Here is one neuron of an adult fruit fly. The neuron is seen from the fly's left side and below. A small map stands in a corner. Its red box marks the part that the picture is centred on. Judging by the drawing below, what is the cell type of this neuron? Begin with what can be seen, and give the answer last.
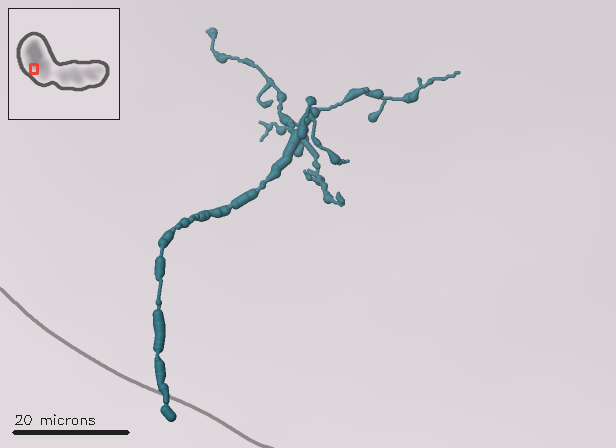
The drawing shows no cell body. By the scale bar it is about 70 microns tall in this view. Its broad class is sensory neuron entering the brain. The cell type is BM_Vib.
